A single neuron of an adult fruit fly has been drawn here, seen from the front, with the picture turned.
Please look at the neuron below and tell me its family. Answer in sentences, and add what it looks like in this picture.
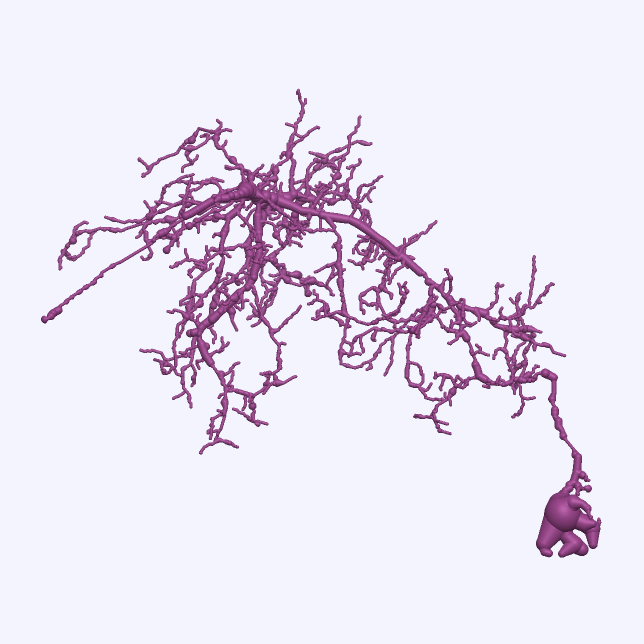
Its family is hemilineage 17X. It is a motor neuron of the nerve cord. Its cell body lies at the lower right of the picture. More than a hundred branch ends can be seen.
